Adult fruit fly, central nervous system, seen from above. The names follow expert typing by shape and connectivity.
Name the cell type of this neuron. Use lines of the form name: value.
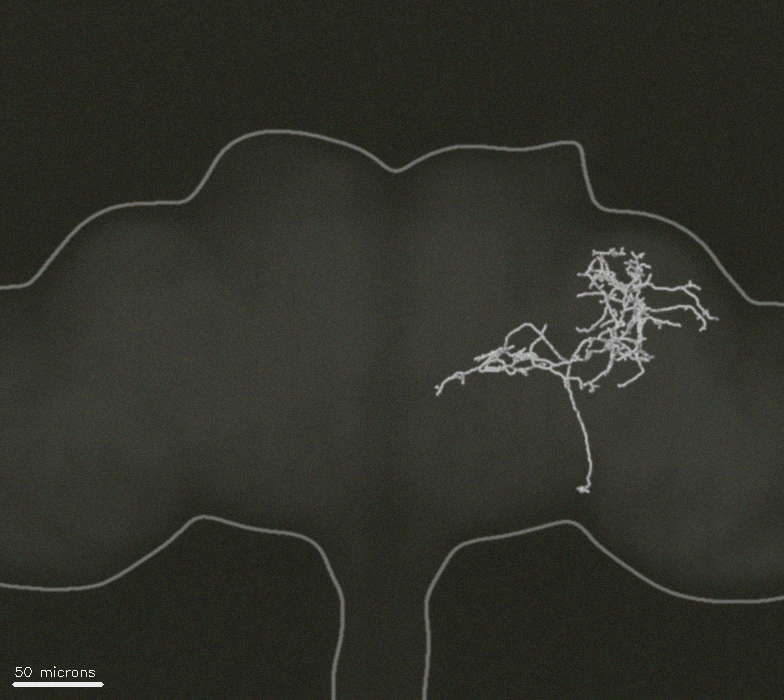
cell type: AVLP521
